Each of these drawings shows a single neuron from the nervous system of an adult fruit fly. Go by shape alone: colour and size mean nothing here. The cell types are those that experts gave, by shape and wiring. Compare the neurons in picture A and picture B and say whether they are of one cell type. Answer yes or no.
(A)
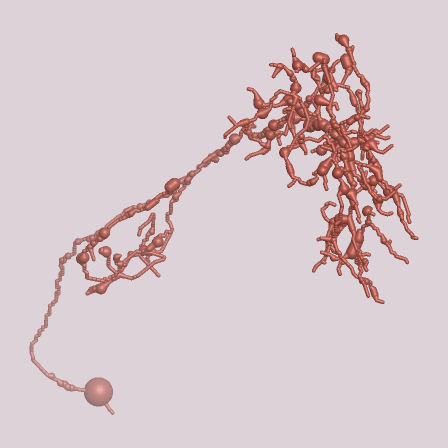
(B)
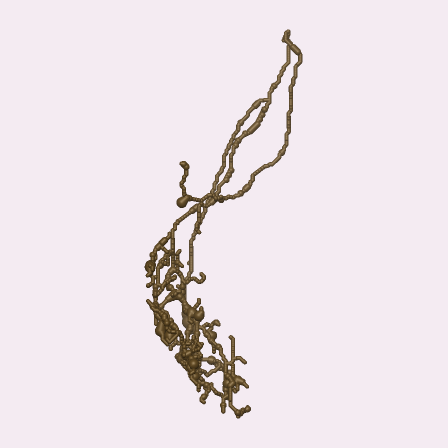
no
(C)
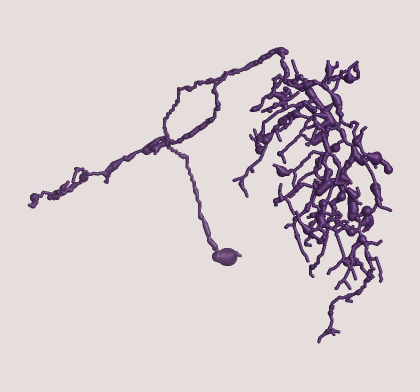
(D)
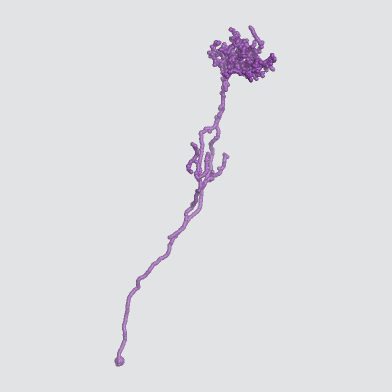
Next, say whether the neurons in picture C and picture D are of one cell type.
yes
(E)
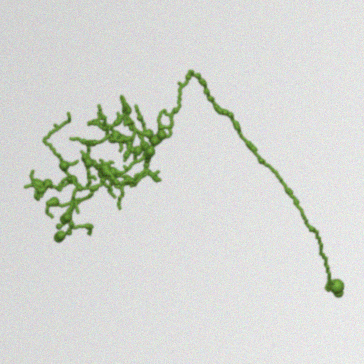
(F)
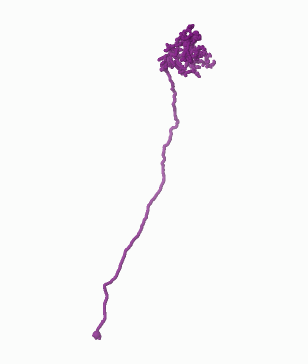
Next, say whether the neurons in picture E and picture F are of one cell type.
yes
